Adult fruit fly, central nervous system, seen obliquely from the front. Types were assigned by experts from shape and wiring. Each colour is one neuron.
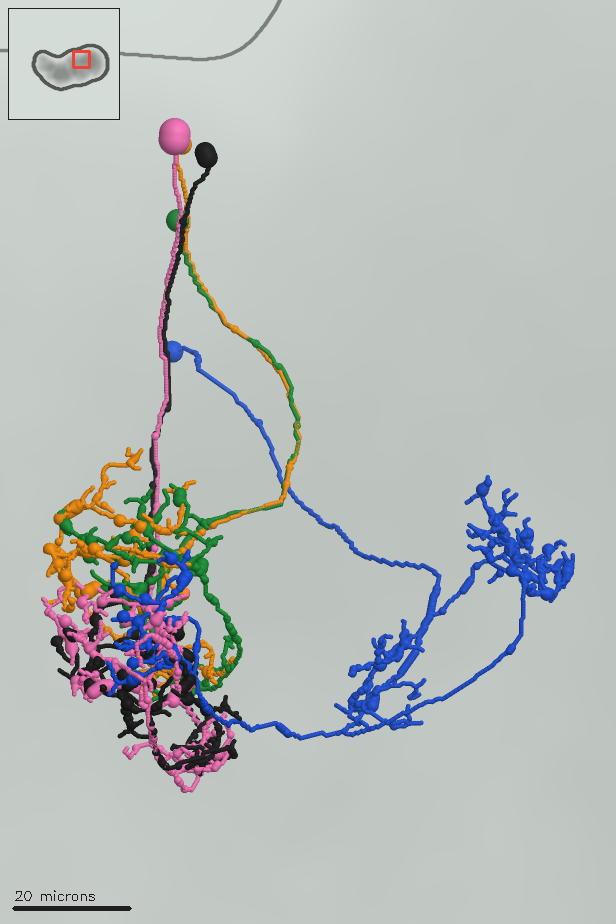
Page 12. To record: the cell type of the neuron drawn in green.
vDeltaI_a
